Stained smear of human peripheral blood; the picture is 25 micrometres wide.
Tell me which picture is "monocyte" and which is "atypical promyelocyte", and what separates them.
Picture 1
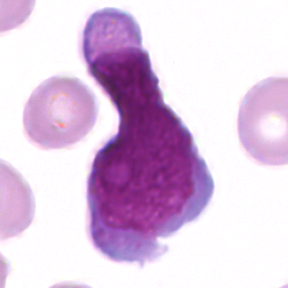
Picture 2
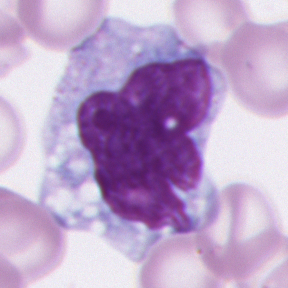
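The atypical promyelocyte is in picture 1, the monocyte in picture 2. In the atypical promyelocyte the nucleus fills most of the cell and reaches up into its narrow upper part, and a pale round area like a nucleolus lies in its lower left part. Its cytoplasm shows no granules; it forms a pale blue cap at the top of the narrow upper part and a small ragged tag projecting from the bottom edge, and the nearby red cells do not touch it. The monocyte has an irregular, angular outline, with red cells pressing against its border at several places. Its nucleus, about 16 by 12 micrometres, is folded into several irregular lobes. The cytoplasm is plentiful and pale grey-blue, without coarse granules, and many small clear vacuoles lie in it to the left of the nucleus.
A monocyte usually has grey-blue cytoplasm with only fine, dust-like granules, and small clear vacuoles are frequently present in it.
The two cells thus differ in their cytoplasm: plentiful, grey-blue and vacuolated in the monocyte, but appearing as a pale blue cap and a small tag in the atypical promyelocyte. They differ in the nucleus as well: folded into lobes in the monocyte, with a nucleolus-like area in the atypical promyelocyte.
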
